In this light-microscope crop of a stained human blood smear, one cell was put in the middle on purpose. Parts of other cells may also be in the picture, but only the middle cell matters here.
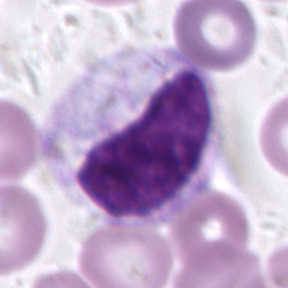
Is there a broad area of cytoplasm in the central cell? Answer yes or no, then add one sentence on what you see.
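Yes. The cytoplasm is abundant and very pale greyish-lilac.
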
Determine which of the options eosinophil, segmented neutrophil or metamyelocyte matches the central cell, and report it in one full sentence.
Within this crop, a metamyelocyte occupies the central position.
